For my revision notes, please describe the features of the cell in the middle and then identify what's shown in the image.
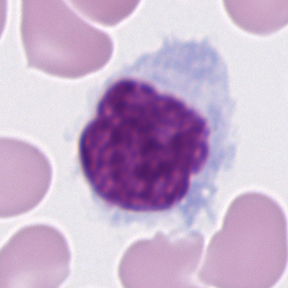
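The cytoplasm ends in a ragged margin of fine, hair-like projections. Within that cytoplasm, no distinct granules can be made out. The nucleus shows no distinct nucleolus, and its edge is slightly bumpy along the upper right side. This cell is a hairy cell.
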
